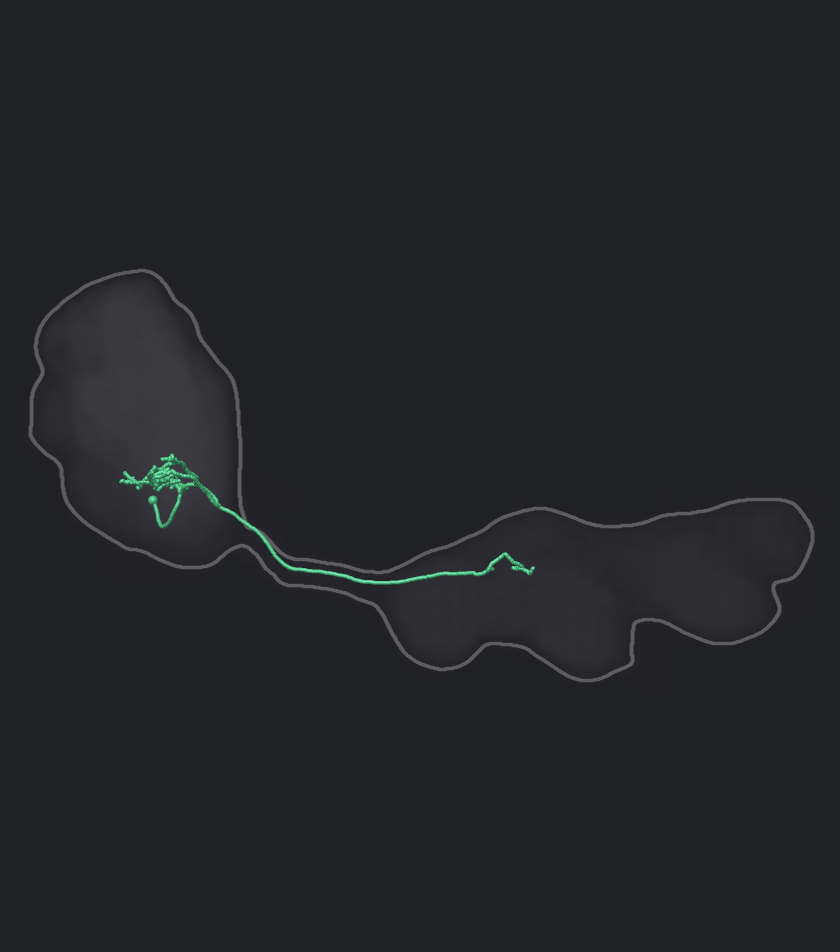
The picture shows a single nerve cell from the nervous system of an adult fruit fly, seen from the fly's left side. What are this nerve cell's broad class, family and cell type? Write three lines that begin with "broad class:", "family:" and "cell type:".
broad class: descending neuron
family: hemilineage LB7
cell type: DNg07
